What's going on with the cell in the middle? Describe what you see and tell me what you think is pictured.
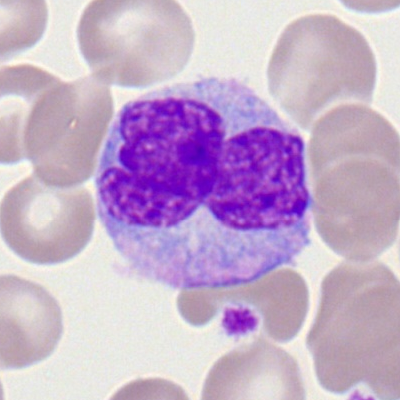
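Roughly round outline, first of all. The nucleus has a deep notch in its lower edge, splitting it into two side-by-side lobes. Cytoplasm pale blue-grey. And the edge looks slightly frayed in places. So, a monocyte.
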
